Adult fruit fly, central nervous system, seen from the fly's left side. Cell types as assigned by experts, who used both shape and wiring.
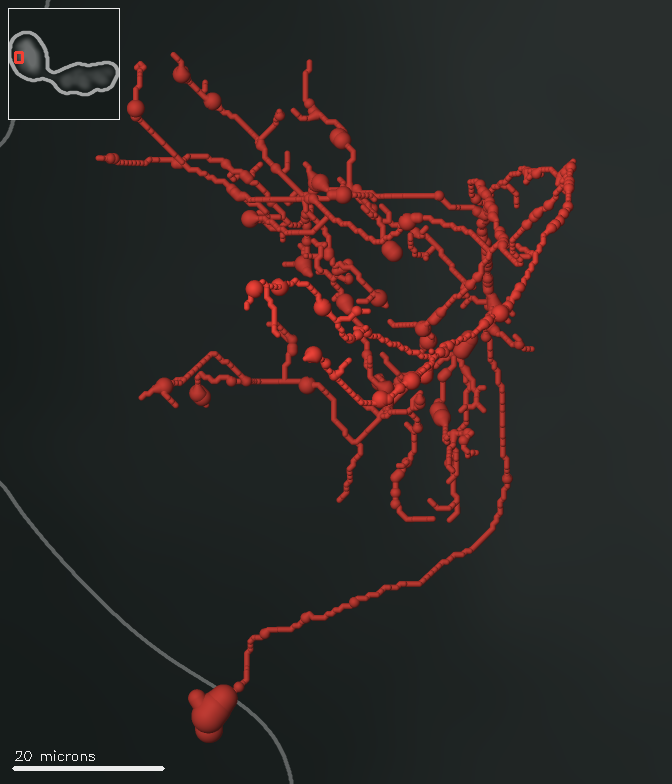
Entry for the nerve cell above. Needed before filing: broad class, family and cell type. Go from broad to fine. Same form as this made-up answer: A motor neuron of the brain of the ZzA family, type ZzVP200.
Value: A central-brain intrinsic neuron of hemilineage ALv2, type CB3326.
